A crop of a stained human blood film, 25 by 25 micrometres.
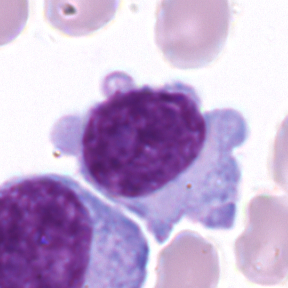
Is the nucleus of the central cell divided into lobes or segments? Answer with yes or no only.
No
